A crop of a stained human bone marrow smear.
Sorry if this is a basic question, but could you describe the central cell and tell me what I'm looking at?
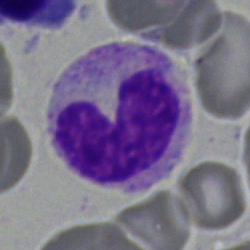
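Let's begin with the nucleus: it is kidney-shaped, with a deep notch that opens toward the top. Around it, the cytoplasm is pale lilac. Notice that its widest band lies at the upper left of the nucleus. You can also find fine purple granules scattered through it. This cell is a band neutrophil.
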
